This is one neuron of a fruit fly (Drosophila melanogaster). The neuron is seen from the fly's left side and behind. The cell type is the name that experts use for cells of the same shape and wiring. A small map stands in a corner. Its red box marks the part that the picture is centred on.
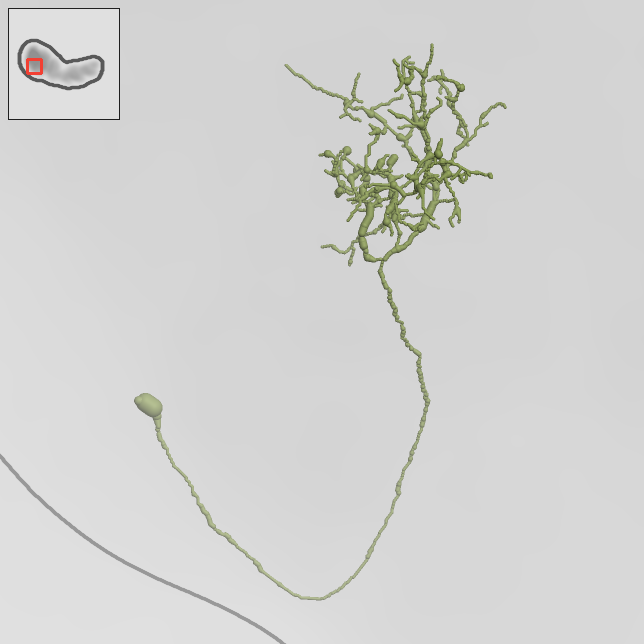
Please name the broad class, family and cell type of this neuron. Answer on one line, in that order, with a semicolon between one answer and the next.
central-brain intrinsic neuron; hemilineage MD3; CB1145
